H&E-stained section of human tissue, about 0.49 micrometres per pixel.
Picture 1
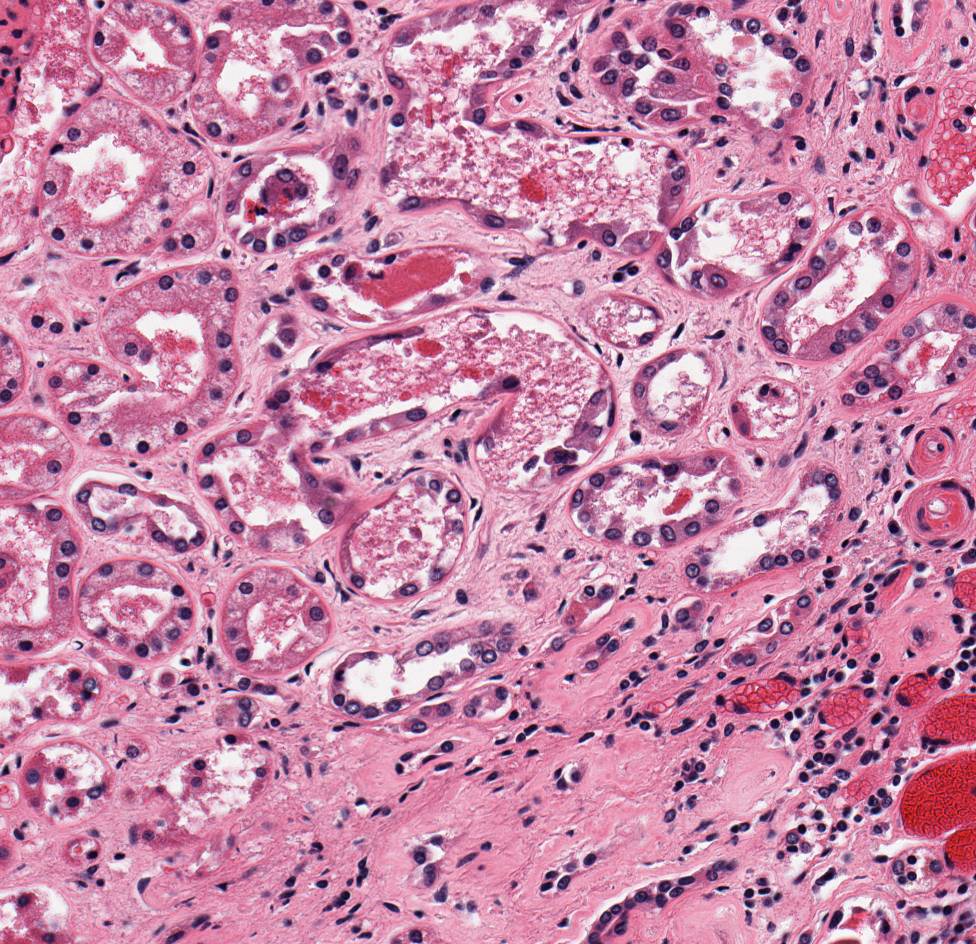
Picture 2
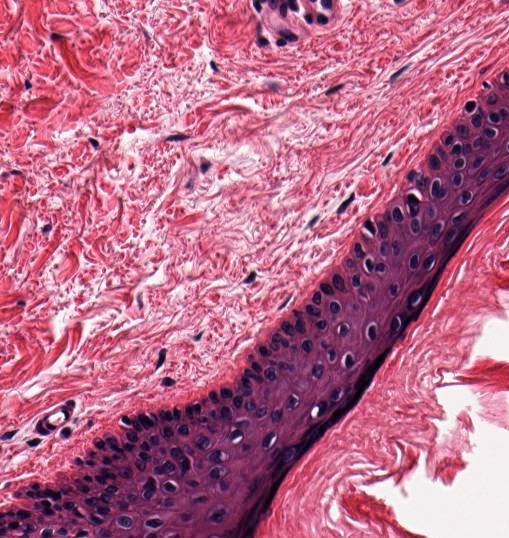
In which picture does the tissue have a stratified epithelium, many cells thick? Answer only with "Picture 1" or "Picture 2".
Picture 2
